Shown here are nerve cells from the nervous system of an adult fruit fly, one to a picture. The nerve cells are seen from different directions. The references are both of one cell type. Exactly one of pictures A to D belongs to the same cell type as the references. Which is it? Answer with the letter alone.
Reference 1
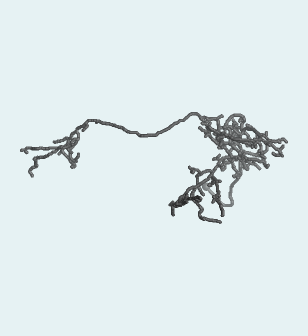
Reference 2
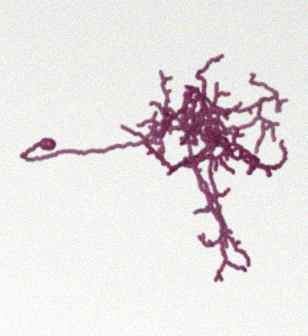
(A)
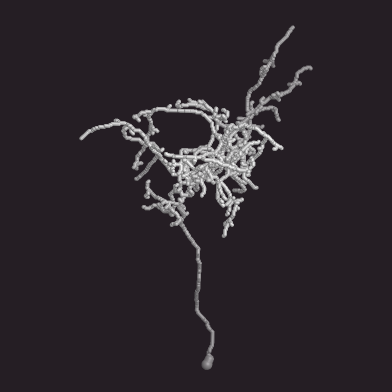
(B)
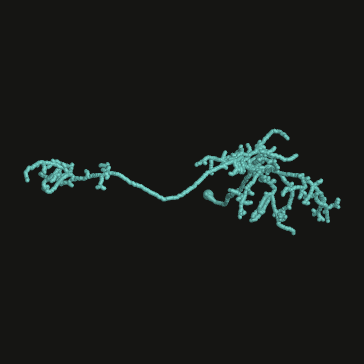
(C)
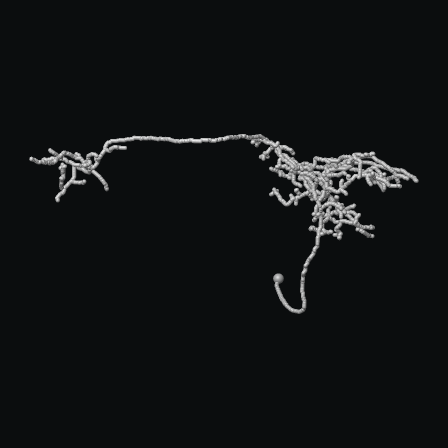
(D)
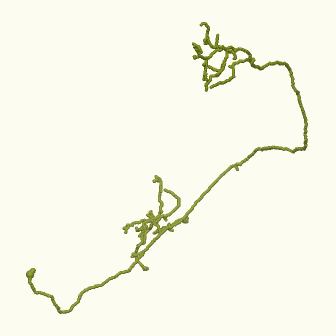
A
